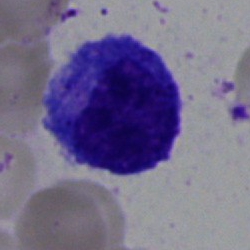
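Promyelocyte. The outline is roughly round, though the edge looks finely bumpy rather than smooth. Its cytoplasm stains a deep blue, and I can't find any vacuoles in it.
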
